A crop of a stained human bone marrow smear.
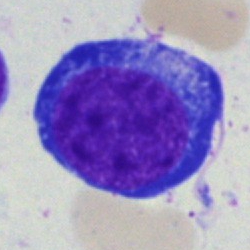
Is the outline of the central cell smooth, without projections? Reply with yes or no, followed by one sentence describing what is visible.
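Yes. The cell outline is round to slightly oval with a smooth edge.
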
